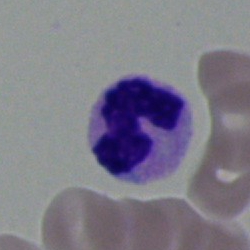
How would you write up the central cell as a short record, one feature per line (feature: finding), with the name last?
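Nucleus: folded into an S-like shape, lobes joined, it seems
Chromatin: dark purple, coarsely clumped, I'd say
Cytoplasm: pale pinkish-lilac
Widest cytoplasm: on the cell's right side
Name: segmented neutrophil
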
